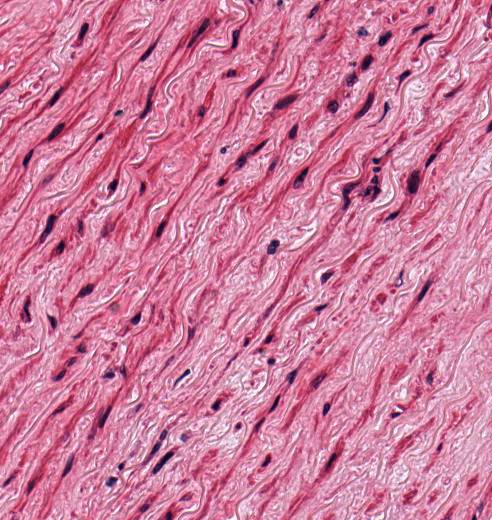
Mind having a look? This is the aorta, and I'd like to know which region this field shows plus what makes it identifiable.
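Shown here is the tunica media. Parallel, wavy fibres fill the whole field, running obliquely from lower left to upper right.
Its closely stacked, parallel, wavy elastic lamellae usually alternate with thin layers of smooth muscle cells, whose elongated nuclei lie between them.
Its nuclei are elongated, spindle-shaped and dark-staining, aligned with the fibres' long axis.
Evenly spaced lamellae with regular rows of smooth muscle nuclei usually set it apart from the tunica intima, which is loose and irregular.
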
